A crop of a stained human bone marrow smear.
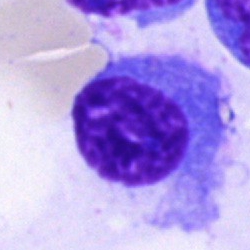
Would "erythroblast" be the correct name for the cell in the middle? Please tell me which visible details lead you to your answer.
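Point one, position: the nucleus sits off-centre toward the left side of the cell. Point two, chromatin: dark purple and coarsely clumped, with no nucleoli clearly visible. Point three, cytoplasm: no visible granules. Point four, outline: ragged and irregular along the lower right edge, with a red blood cell touching at the upper left.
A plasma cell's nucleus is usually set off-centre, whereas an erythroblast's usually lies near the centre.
The off-centre nucleus here therefore favours plasma cell and weighs against erythroblast.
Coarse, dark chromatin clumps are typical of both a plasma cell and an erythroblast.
The chromatin thus fits either name. Result: this is a plasma cell, not an erythroblast.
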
